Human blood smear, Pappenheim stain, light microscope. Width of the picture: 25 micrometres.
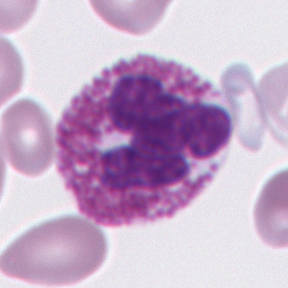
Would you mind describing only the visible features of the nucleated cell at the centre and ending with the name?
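Roughly round in outline, the cell holds a nucleus divided into several lobes, with no nucleoli visible within it. Coarse reddish-pink granules fill the cytoplasm. This cell is an eosinophil.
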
